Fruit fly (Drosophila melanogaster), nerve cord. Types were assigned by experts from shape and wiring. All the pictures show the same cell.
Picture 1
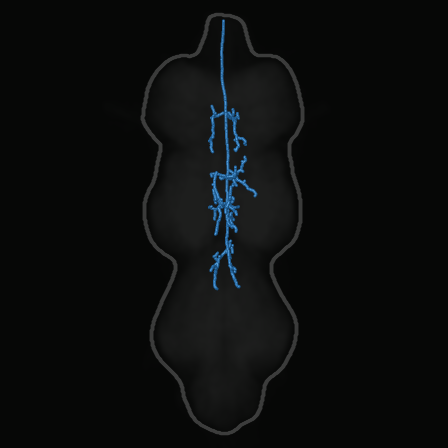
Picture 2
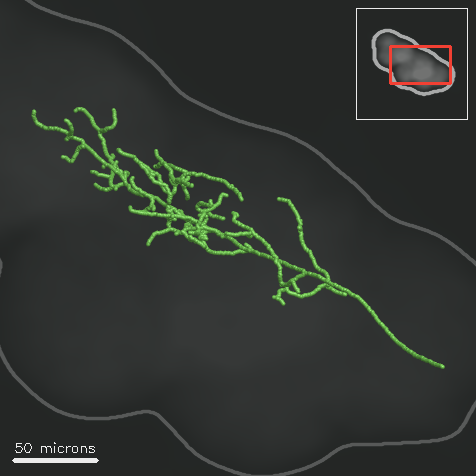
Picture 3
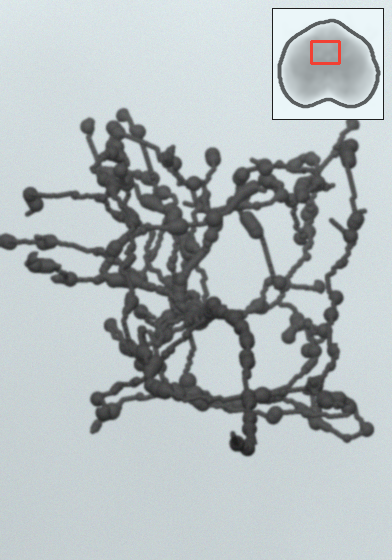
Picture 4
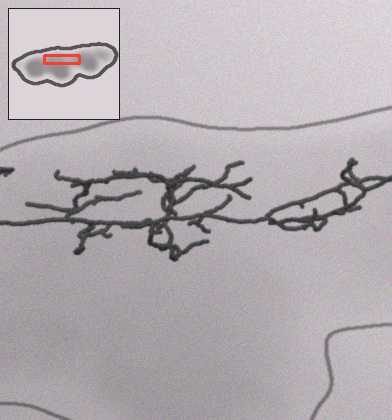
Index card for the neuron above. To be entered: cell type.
DNp63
